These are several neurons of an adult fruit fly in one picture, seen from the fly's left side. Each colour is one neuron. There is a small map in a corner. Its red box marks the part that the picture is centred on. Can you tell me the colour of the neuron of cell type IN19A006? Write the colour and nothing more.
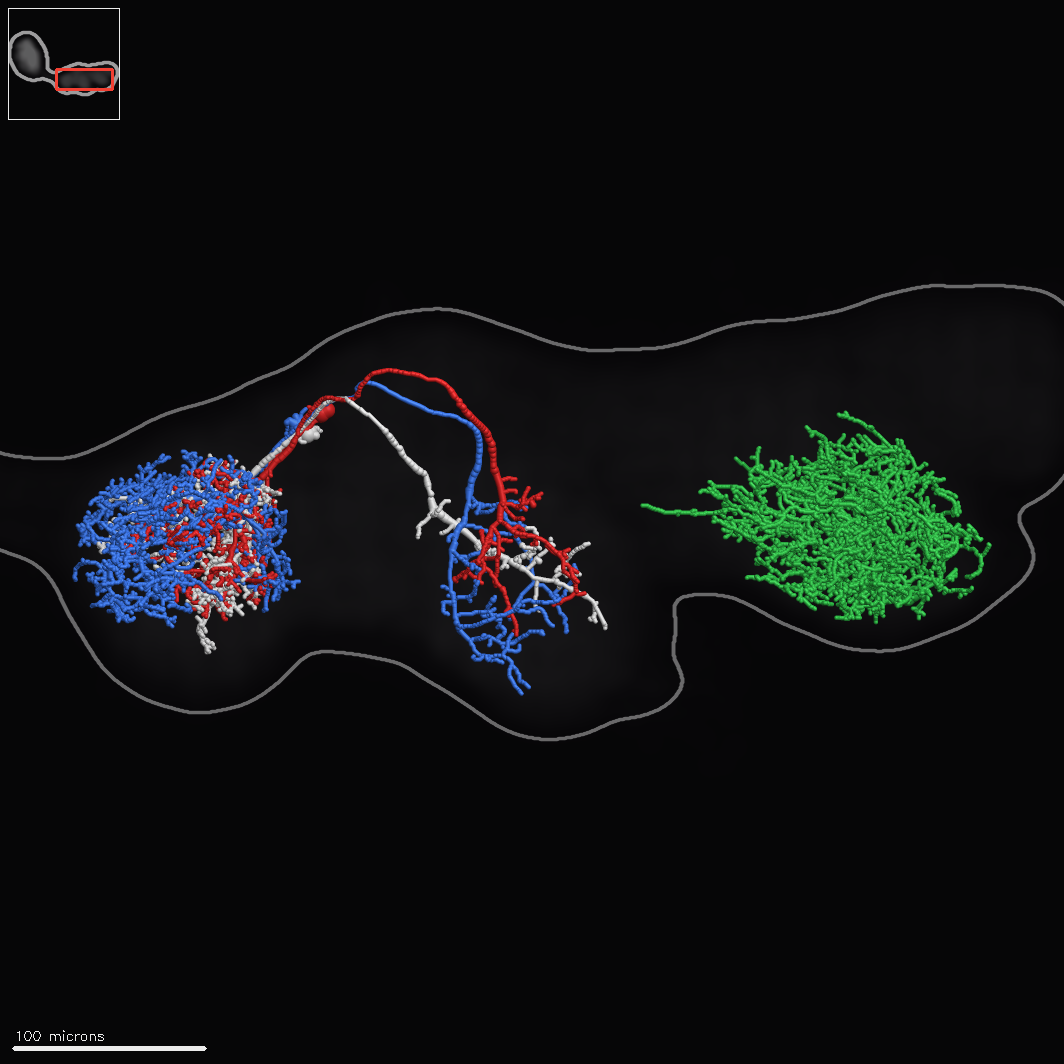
blue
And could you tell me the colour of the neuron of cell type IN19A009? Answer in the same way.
red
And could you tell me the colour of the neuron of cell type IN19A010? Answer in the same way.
white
